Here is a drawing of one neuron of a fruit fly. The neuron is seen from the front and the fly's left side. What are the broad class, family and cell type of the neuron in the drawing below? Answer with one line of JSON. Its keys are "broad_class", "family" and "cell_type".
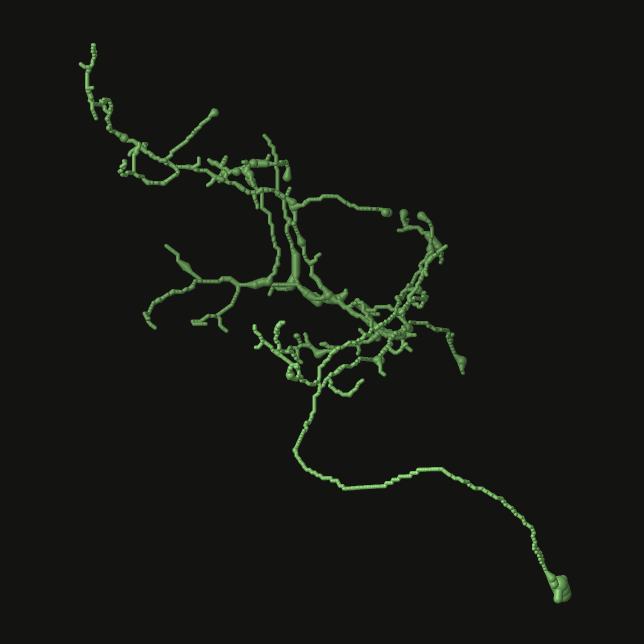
{"broad_class": "nerve-cord intrinsic neuron", "family": "hemilineage 14A", "cell_type": "IN14A095"}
